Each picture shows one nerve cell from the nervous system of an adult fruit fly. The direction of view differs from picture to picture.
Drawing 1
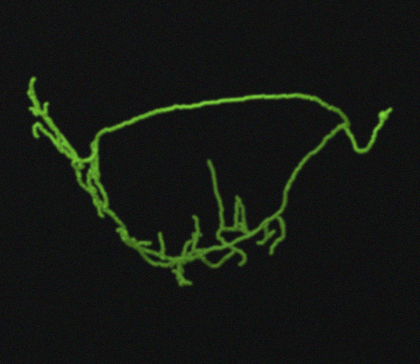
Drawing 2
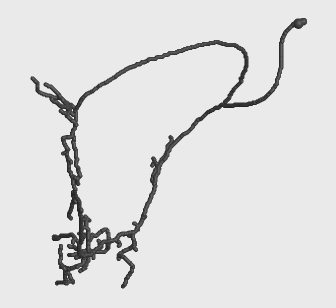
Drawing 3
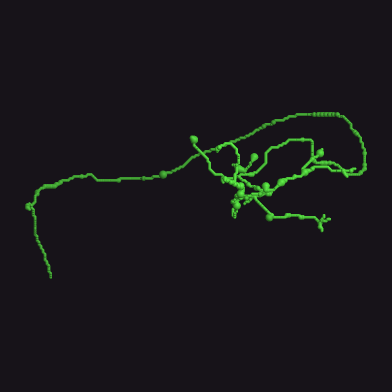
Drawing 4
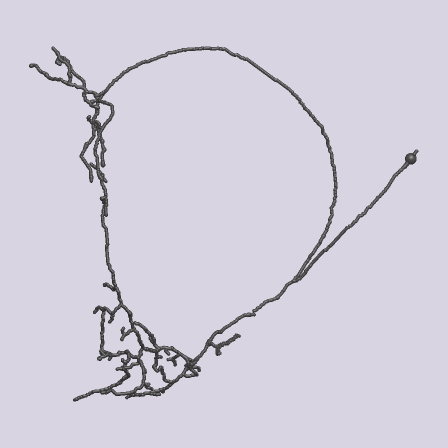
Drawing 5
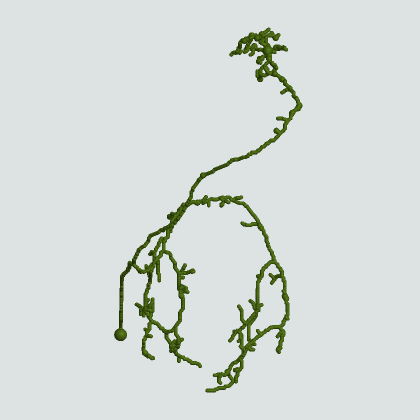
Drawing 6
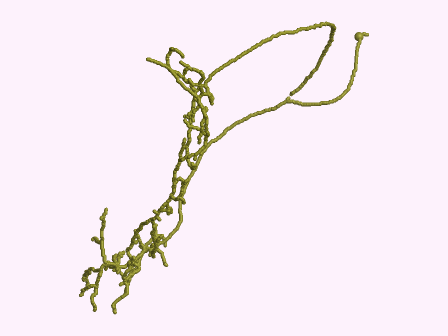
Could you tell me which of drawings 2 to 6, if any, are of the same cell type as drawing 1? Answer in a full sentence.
Drawing 2, drawing 4 and drawing 6 are of the same cell type.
